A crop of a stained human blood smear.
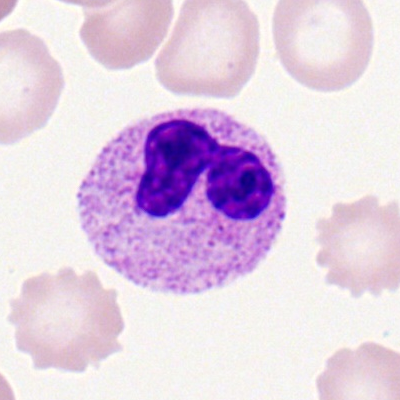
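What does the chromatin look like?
Dark purple and clumped.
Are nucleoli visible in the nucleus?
No.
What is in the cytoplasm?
Fine lilac-pink granules fill it, and no vacuoles are visible.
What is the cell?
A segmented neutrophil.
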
